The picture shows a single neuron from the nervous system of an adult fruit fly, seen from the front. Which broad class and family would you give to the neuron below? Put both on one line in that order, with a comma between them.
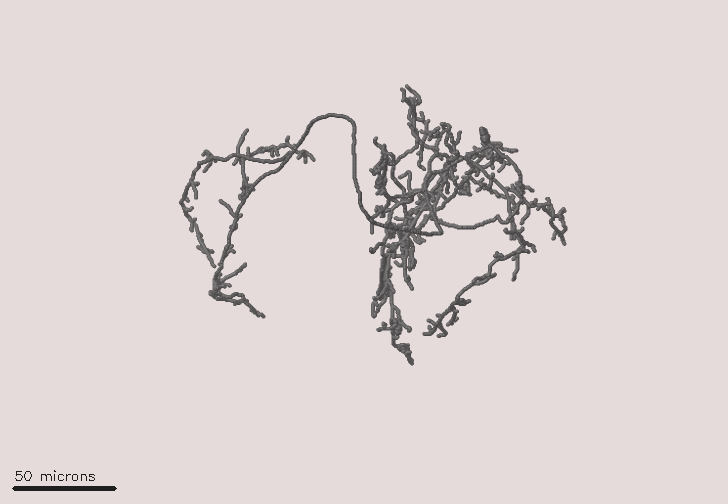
nerve-cord intrinsic neuron, hemilineage 18B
